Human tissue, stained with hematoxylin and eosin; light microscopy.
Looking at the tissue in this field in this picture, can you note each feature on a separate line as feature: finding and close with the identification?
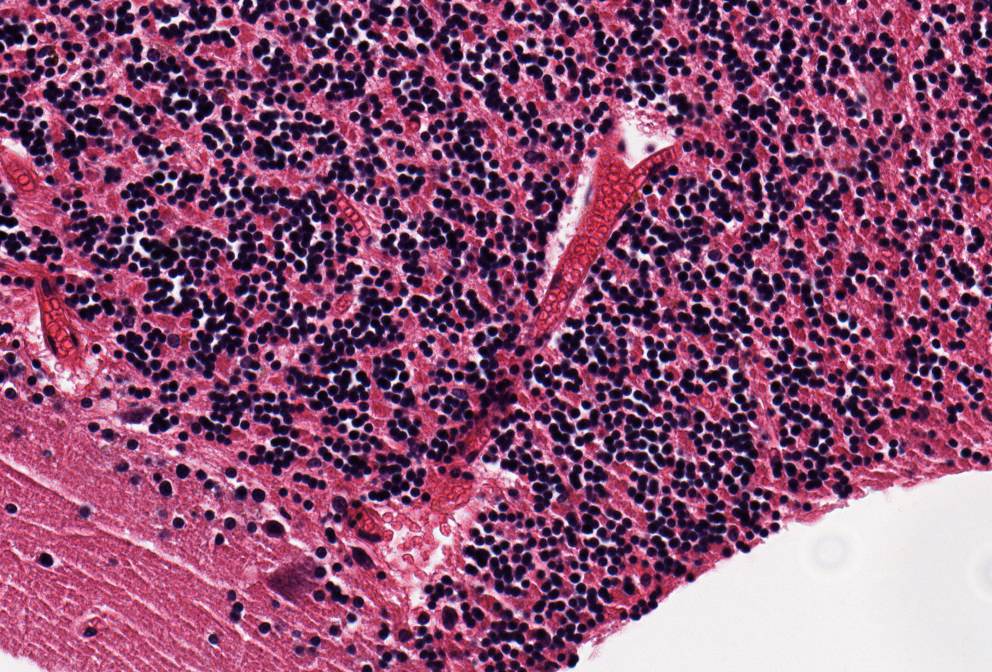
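Sheet: most of field, tightly packed dark nuclei, upper edge to lower right
Nuclei: small, round, uniform, deeply basophilic, no visible cytoplasm
Vessel: packed with red blood cells, obliquely upper right to lower middle through centre
Edge: curved; empty white space beyond, lower right corner
Tissue: cerebellum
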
